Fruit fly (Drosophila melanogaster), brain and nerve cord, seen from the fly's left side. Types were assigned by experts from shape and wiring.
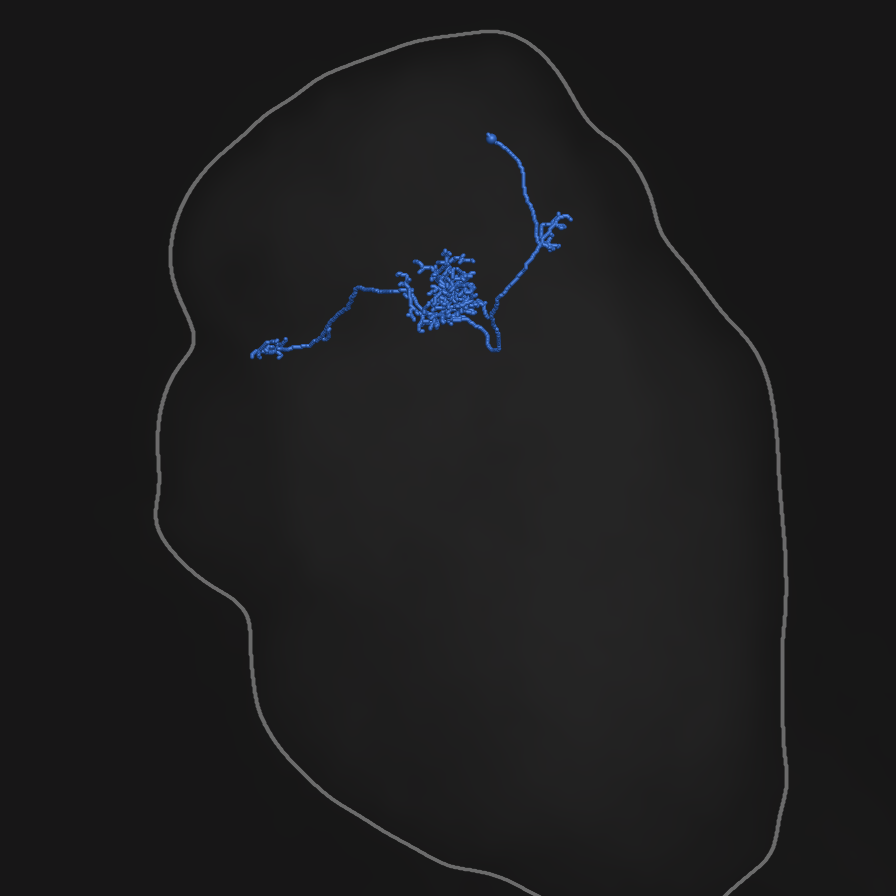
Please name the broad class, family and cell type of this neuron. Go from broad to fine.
central-brain intrinsic neuron; class CX; PFR_a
